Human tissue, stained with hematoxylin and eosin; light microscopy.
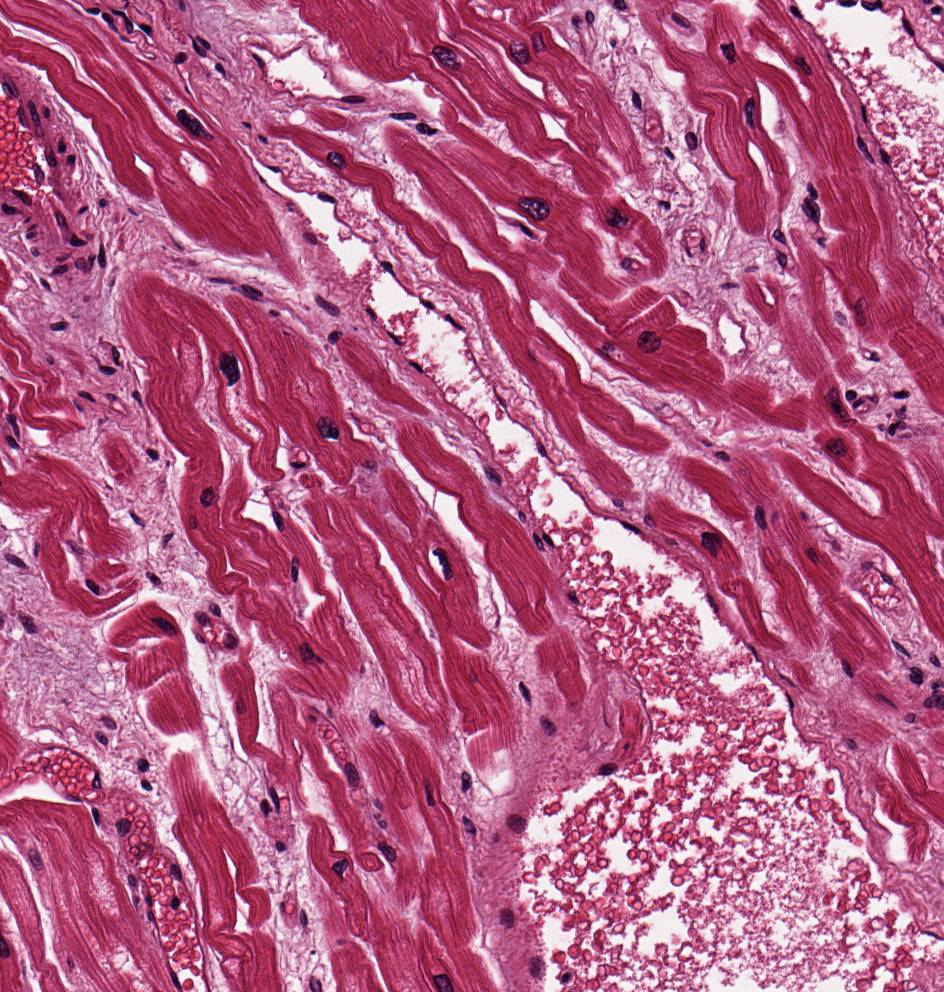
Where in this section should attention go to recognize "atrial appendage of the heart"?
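The deep pink muscle fibres, with oval nuclei lying centrally, fit the atrial appendage of the heart.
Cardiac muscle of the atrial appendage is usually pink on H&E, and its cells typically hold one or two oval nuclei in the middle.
What fits less well is direction: most fibres here run diagonally from upper left to lower right.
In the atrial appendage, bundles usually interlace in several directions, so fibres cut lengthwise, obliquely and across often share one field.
Many fibres also follow a wavy course, and some branch.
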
